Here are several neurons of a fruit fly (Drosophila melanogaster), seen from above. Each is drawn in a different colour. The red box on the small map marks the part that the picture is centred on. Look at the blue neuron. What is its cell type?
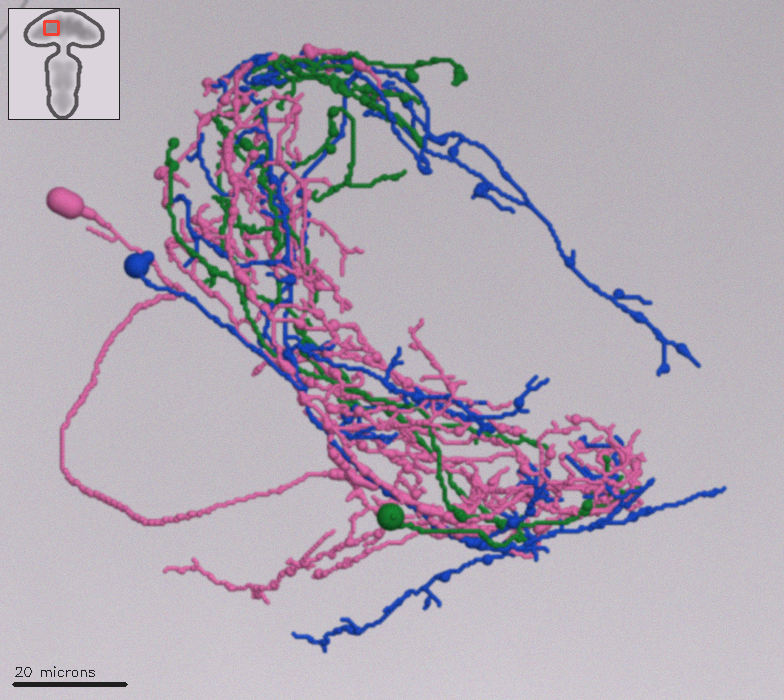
CB3603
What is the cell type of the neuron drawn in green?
SLP311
